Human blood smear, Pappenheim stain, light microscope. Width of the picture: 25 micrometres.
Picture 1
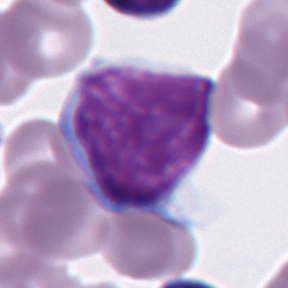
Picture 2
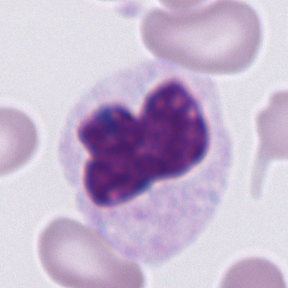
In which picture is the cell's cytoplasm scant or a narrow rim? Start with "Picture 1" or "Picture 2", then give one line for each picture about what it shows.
Picture 1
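What picture 1 shows: The cytoplasm forms only a thin rim around the nucleus.
What picture 2 shows: The cytoplasm is abundant and pale grey-lilac.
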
